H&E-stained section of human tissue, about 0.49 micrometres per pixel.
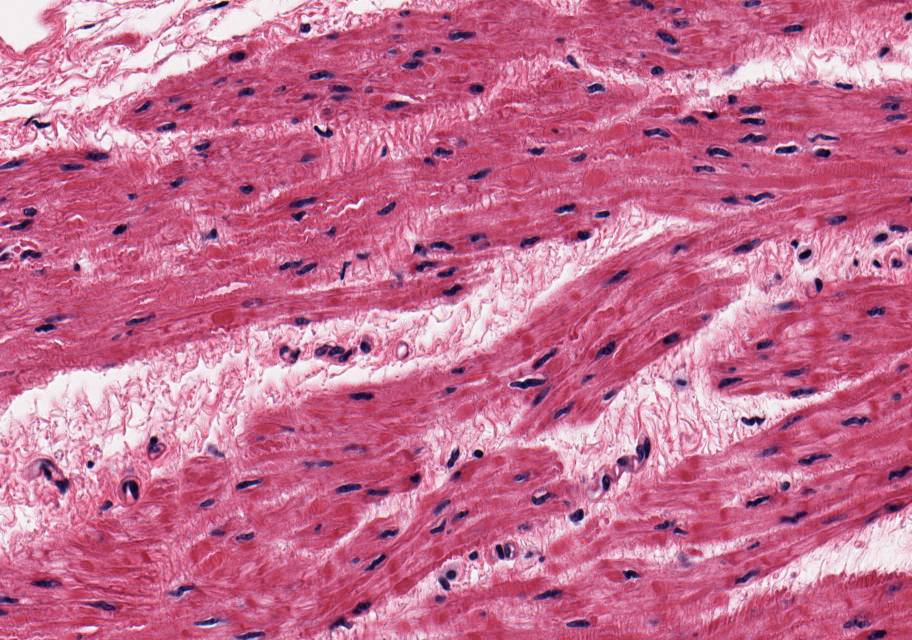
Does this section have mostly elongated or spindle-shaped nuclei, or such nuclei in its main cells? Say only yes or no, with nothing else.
Yes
